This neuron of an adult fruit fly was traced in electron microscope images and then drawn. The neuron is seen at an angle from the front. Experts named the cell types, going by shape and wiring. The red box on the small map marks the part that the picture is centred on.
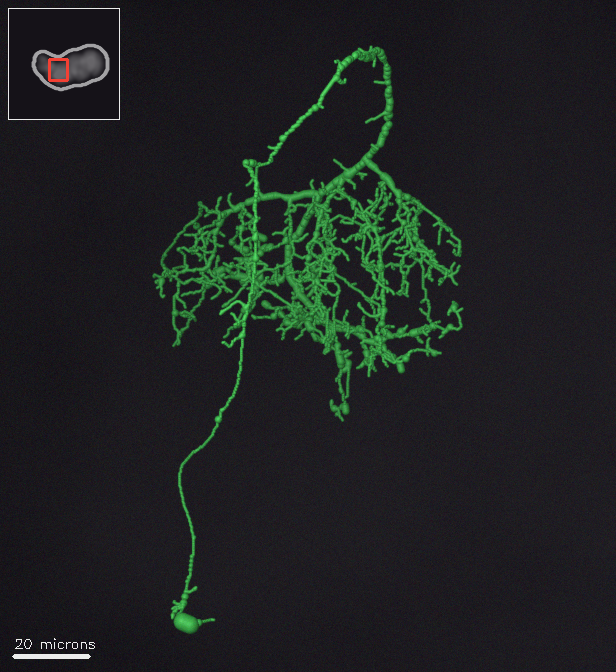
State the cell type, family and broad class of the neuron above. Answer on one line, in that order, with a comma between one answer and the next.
IN02A015, hemilineage 02A, nerve-cord intrinsic neuron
